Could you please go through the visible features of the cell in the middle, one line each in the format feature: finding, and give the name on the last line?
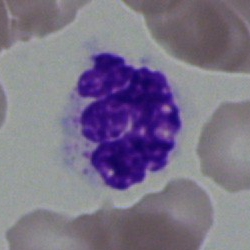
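Nucleus: folded into several overlapping lobes
Nucleoli: none seen
Granules: sparse, fine, purple, mostly on left side of cytoplasm
Cell edge: faint, hard to trace against background
Name: segmented neutrophil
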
